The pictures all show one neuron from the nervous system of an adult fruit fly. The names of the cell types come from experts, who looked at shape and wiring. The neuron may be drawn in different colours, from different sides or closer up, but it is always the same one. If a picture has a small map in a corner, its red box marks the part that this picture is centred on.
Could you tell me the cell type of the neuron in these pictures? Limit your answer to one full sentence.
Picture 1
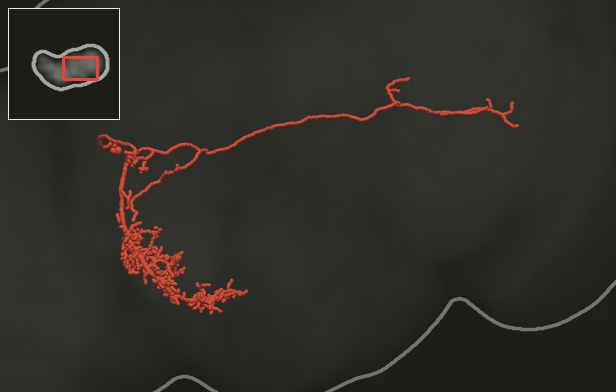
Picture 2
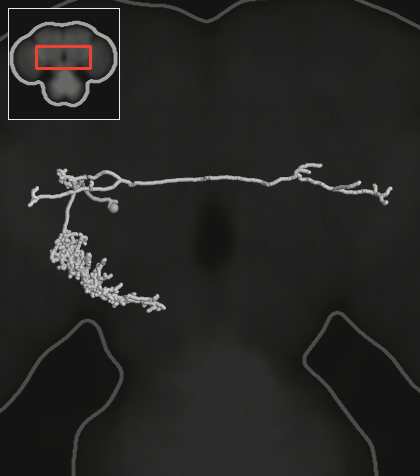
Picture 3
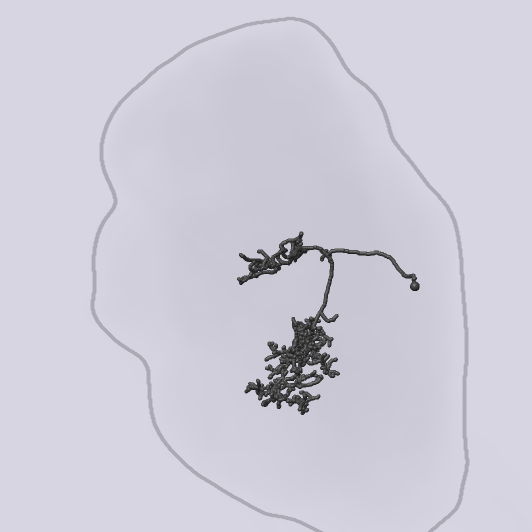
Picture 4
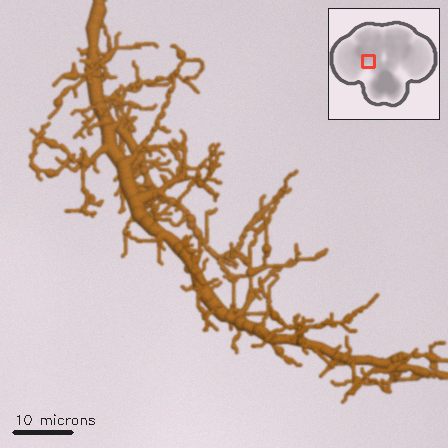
With respect to cell type, this neuron is CB1074.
